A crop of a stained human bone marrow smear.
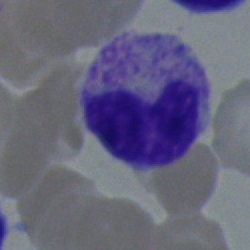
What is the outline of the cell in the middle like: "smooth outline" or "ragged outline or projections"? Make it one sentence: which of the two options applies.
The cell is bounded by a smooth edge without blebs or tags.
